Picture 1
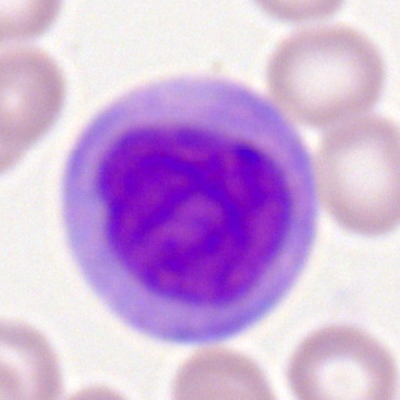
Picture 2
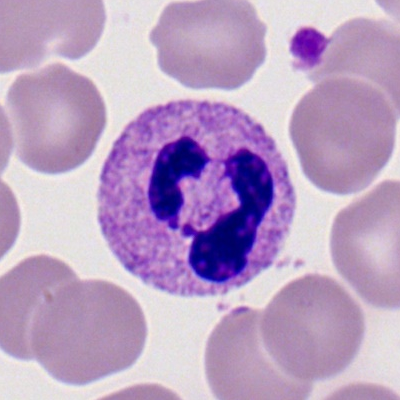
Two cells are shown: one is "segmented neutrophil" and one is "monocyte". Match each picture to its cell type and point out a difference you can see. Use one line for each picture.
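Picture 1 is a monocyte. No distinct granules are seen in the cytoplasm.
Picture 2 is a segmented neutrophil. Fine lilac granules fill the cytoplasm.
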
